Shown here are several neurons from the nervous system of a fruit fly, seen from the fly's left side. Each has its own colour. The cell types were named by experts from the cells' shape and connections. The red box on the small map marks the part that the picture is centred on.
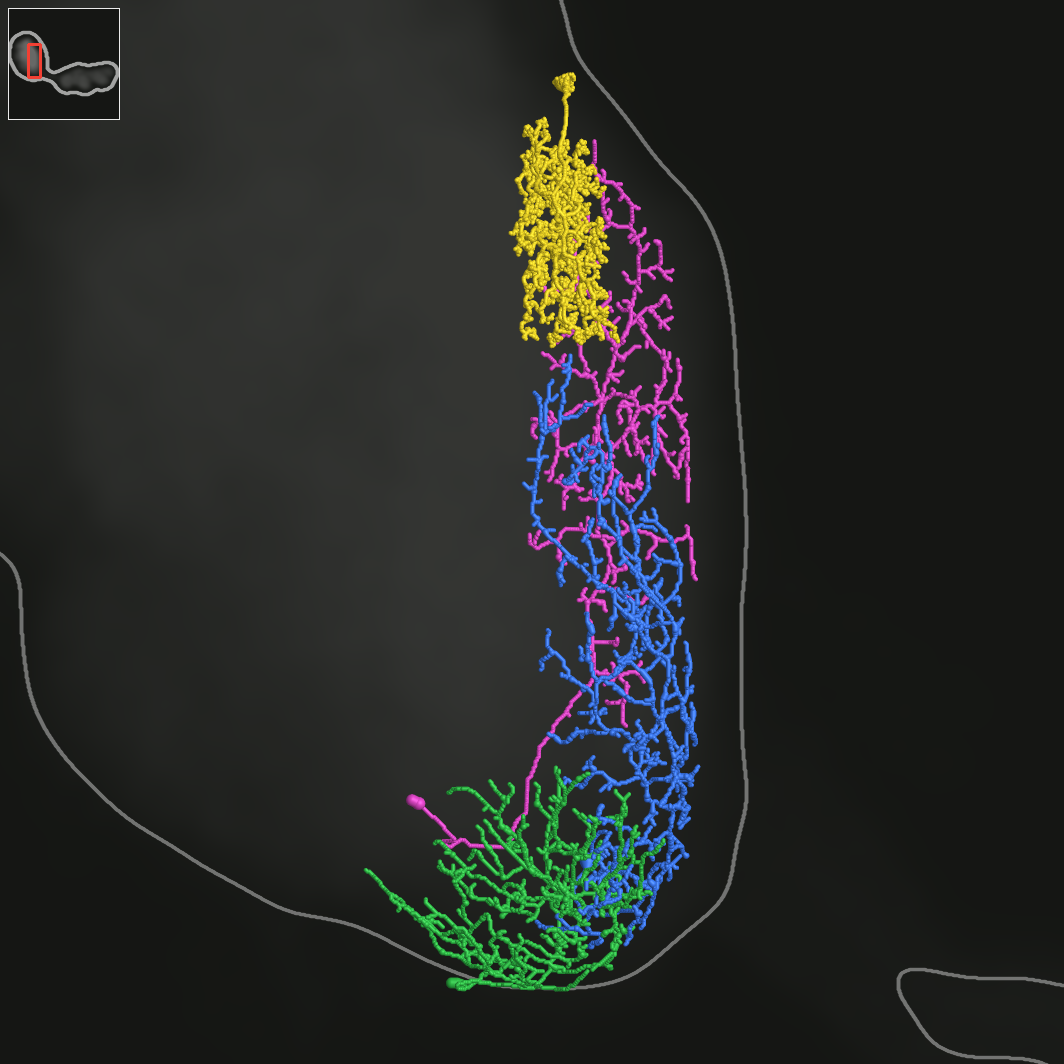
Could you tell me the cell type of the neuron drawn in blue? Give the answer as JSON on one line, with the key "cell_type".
{"cell_type": "Mi20"}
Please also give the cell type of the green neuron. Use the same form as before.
{"cell_type": "Mi18"}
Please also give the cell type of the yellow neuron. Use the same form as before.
{"cell_type": "Pm2b"}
